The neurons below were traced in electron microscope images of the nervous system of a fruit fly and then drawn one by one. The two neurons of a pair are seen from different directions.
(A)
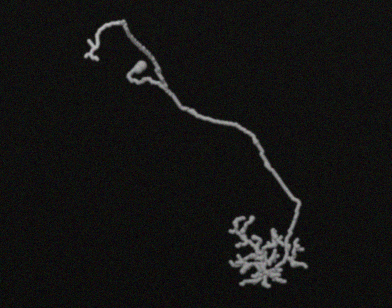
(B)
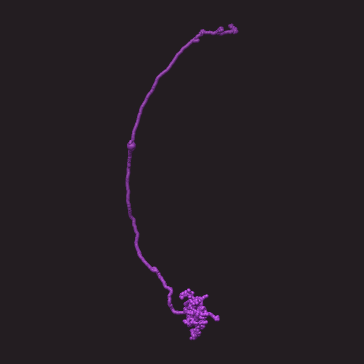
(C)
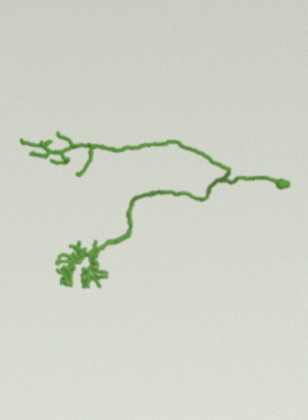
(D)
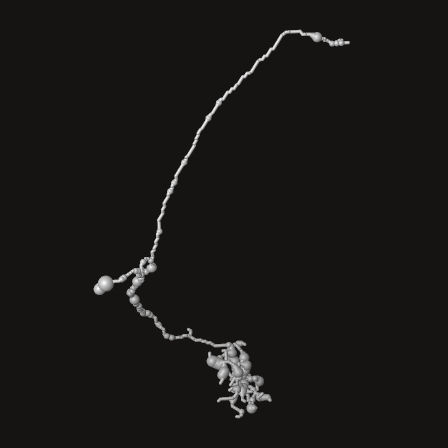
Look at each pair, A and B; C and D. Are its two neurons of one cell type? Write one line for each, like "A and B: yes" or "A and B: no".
A and B: yes
C and D: no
